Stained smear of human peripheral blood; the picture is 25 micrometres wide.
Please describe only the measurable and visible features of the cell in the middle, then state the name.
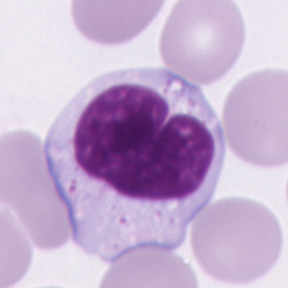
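Start with the nucleus: about 12 by 10 micrometres, with a deep notch at its upper right edge. It sits toward the top, leaving a wider band of cytoplasm below. Fine reddish-purple granules are sparsely scattered through the cytoplasm, and several small clear vacuoles lie near the nucleus's upper right. This is a large granular lymphocyte.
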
